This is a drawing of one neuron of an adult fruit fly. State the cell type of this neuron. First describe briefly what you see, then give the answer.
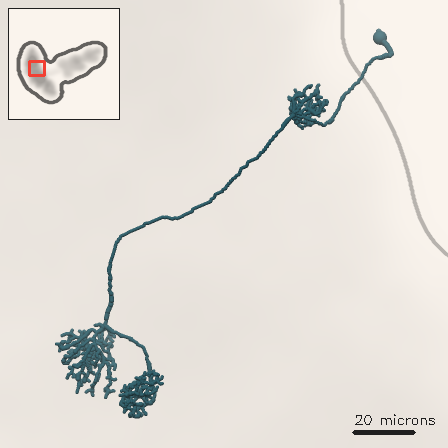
It lies in the brain. The cell body is at the upper right of the picture. The picture shows dozens of branch ends. It is a central-brain intrinsic neuron. Its cell type is PEN_a(PEN1).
